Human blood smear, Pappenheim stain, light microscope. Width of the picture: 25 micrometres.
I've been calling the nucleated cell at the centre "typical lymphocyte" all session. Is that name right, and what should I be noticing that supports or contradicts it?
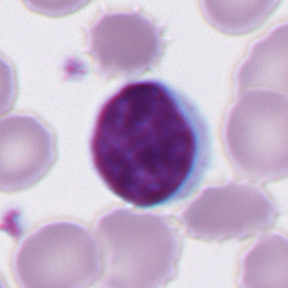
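Yes, the name typical lymphocyte is correct for this cell. No nucleolus can be made out in the nucleus, which speaks for typical lymphocyte.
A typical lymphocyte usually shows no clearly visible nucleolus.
Against monocyte, the cytoplasm shows no granules.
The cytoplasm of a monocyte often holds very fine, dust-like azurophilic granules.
The nucleus, about 11 by 9 micrometres, is round to slightly oval with no indentation or lobes, and the smooth, rounded outline has no surface projections.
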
